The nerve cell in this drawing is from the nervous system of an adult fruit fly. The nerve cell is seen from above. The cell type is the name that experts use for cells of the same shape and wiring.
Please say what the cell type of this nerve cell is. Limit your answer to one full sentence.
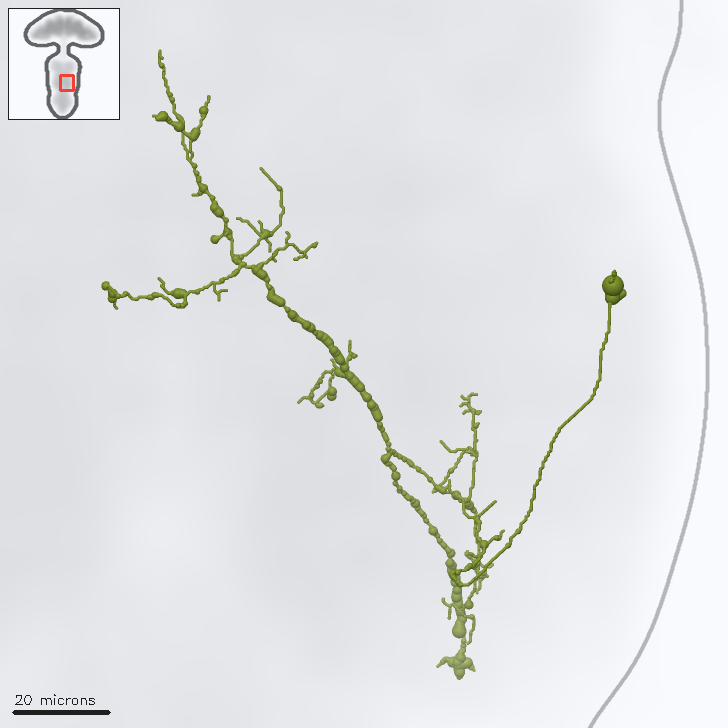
This nerve cell has been assigned cell type IN19A105.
